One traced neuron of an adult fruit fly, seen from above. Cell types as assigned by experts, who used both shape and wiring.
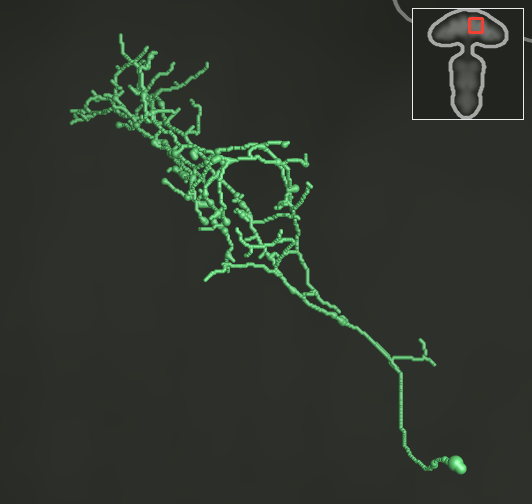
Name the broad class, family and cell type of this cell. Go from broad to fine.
central-brain intrinsic neuron; hemilineage VLPd&p1_posterior; SMP247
